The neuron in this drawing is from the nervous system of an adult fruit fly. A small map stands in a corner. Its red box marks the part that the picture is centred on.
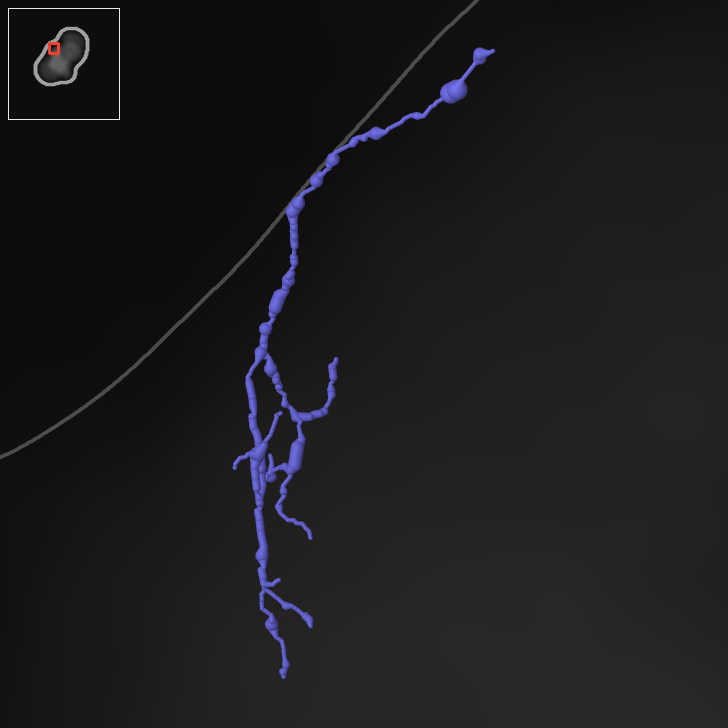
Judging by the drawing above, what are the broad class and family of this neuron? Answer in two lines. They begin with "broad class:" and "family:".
broad class: sensory neuron entering the nerve cord
family: class mechanosensory tactile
